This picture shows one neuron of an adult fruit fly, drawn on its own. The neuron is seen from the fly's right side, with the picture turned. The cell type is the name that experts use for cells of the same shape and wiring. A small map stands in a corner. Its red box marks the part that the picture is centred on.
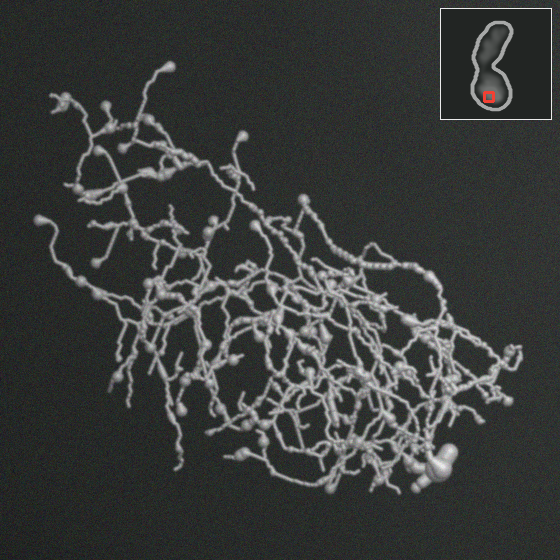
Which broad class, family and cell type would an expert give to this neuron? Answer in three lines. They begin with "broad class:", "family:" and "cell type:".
broad class: central-brain intrinsic neuron
family: hemilineage ALl1_dorsal
cell type: CB3679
